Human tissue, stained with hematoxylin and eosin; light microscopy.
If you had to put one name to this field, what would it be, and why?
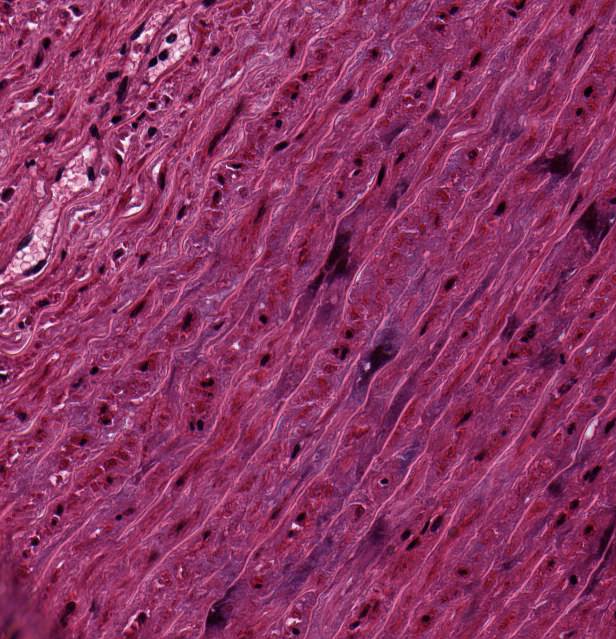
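This is the tunica media of an artery. Closely packed fibres cross nearly the whole field diagonally, from lower left to upper right. See how they wave rather than run straight, taking the eosin a deep red-pink.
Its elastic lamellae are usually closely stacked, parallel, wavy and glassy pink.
The small, dark nuclei are mostly elongated in line with the fibres.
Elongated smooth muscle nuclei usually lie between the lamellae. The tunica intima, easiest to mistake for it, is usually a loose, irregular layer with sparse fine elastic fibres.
The fibres here are closely packed instead.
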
